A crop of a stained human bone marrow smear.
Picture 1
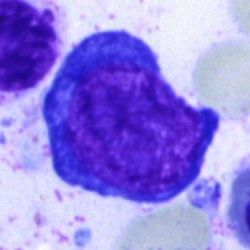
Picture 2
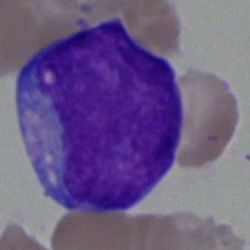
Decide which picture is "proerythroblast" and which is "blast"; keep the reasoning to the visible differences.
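Identity first: picture 1 shows the proerythroblast, picture 2 the blast. Outline: the proerythroblast is irregular, with uneven bulges and an angular corner on the right; the blast is angular as well, with fairly straight sides instead of a smooth round contour. Chromatin: fine and even in both, evenly stippled in the proerythroblast and evenly spread in the blast, with no coarse clumps in either. Cytoplasm of the proerythroblast: an intense deep blue rim, narrow to moderate, wider on the upper left than on the lower right, with no visible granules. Cytoplasm of the blast: what can be seen lies as a crescent along the left side of the cell.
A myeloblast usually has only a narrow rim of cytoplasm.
Surroundings: a red cell lies against the right side of the blast.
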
